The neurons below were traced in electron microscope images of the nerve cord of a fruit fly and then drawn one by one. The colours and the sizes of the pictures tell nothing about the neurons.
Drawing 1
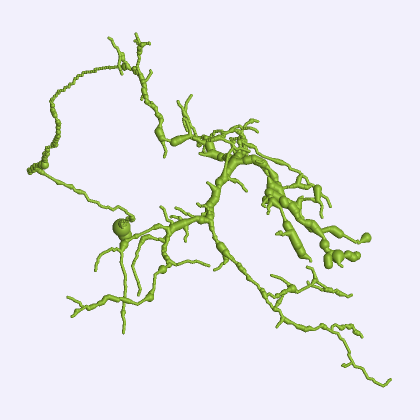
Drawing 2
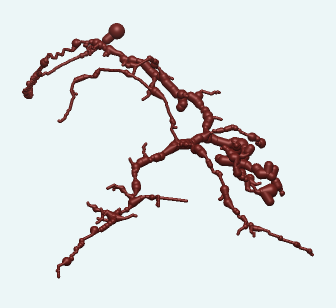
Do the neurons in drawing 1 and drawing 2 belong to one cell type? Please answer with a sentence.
They are of the same cell type.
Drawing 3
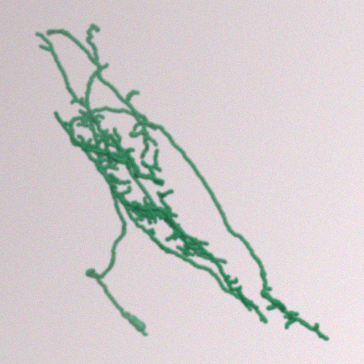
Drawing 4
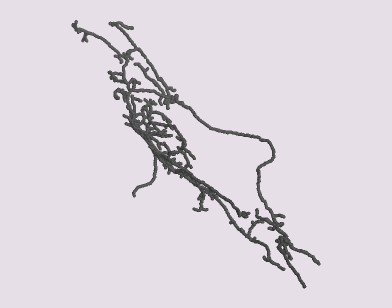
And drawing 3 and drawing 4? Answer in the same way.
They are of the same cell type.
